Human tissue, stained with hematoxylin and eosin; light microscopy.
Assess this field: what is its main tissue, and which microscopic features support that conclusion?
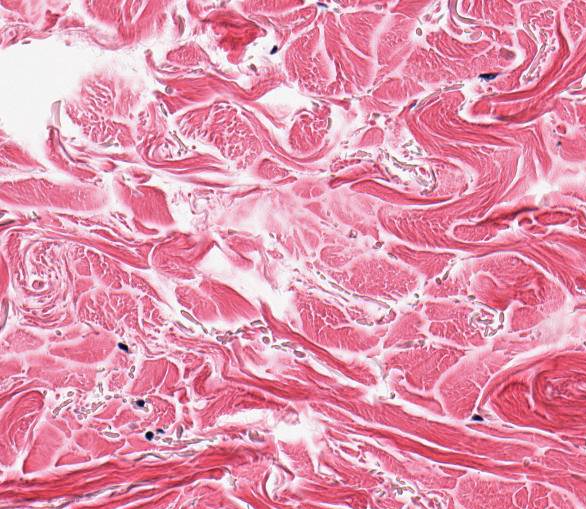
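The field shows dermis. Pink fibre bundles fill it completely and run in many different directions.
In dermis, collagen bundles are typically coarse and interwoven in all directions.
Nuclei are very sparse, appearing only as a few small dark dots scattered between the bundles. This scarcity of nuclei, together with the multidirectional course of the bundles, distinguishes it from peripheral nerve.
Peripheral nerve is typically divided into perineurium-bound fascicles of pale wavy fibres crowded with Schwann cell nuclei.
Neither epithelium nor fat cells are present in the field.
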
